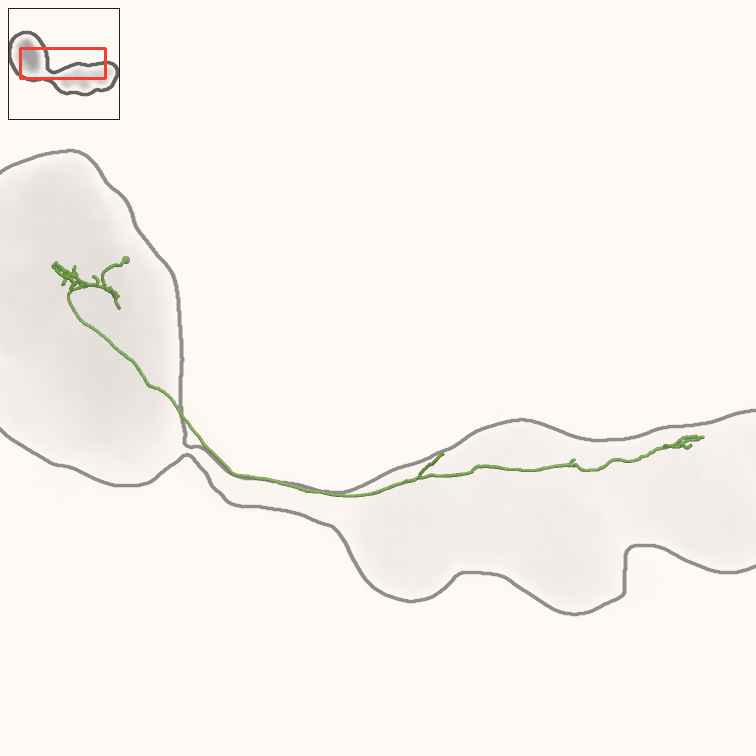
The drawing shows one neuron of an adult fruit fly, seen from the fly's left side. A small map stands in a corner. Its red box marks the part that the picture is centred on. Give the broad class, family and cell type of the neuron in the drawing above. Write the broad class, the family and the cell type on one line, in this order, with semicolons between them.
descending neuron; hemilineage PSp2; DNpe018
